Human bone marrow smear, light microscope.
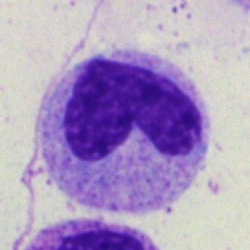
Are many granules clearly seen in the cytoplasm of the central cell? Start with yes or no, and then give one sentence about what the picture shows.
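Yes. Fine purple granules are scattered throughout the cytoplasm.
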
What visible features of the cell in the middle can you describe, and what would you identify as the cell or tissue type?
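Start with the border: the cell is round, and its edge is smooth and unbroken. Now look at the nucleus, which is heart-shaped with a deep notch in its lower edge. Its chromatin is dark purple and dense, with faint mottling. Around it the cytoplasm is plentiful and a pale greyish-lilac. This is a band neutrophil.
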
